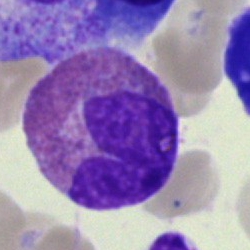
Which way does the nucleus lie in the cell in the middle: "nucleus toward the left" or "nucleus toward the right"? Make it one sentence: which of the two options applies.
It is to the left of the nucleus that most cytoplasm is found.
